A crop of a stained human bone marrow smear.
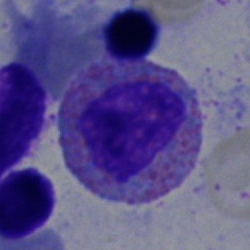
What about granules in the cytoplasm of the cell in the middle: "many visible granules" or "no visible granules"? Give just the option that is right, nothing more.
Many visible granules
